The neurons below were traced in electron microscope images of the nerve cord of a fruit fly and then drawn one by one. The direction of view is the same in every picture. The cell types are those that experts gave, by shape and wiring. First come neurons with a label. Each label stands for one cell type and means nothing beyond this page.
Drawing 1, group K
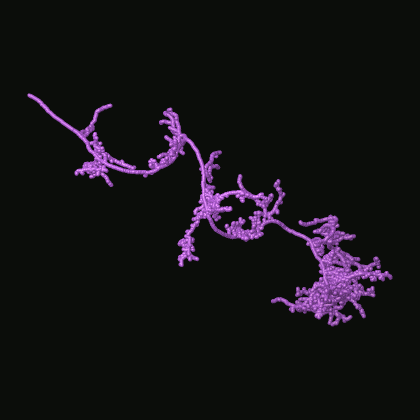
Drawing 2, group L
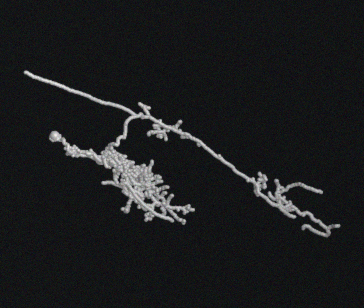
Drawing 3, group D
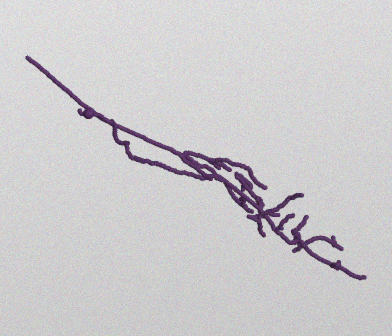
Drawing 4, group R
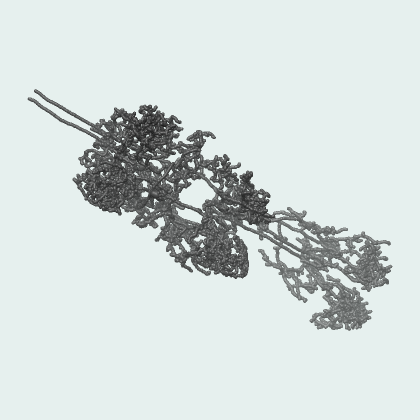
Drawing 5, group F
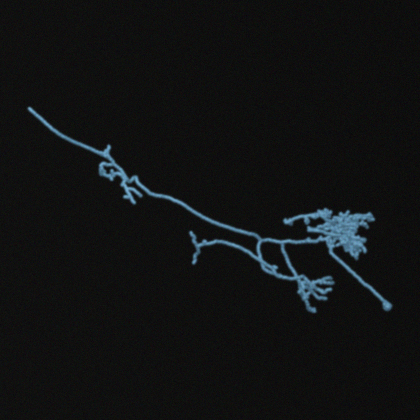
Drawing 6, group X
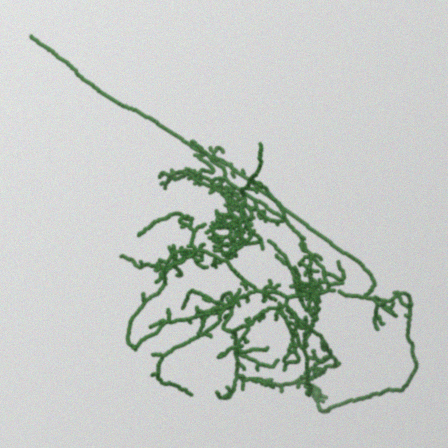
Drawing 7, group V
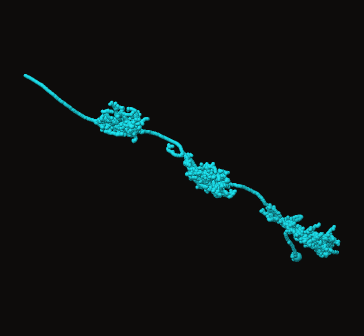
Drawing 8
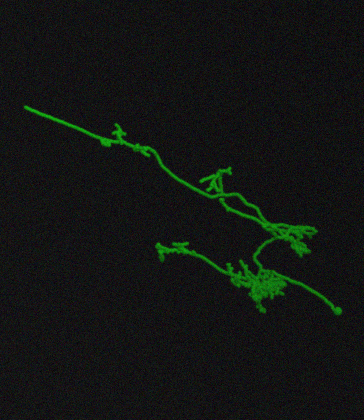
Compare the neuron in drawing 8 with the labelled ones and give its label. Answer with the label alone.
group F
